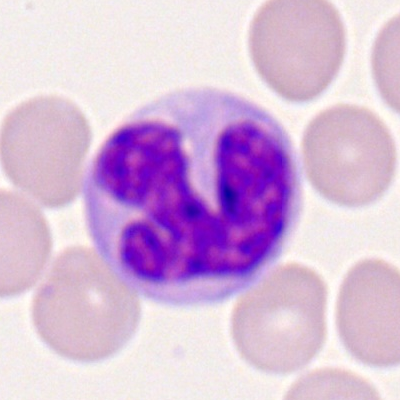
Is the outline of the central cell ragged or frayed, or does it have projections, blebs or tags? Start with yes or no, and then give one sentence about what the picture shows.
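No. The cell outline is round and smooth.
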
